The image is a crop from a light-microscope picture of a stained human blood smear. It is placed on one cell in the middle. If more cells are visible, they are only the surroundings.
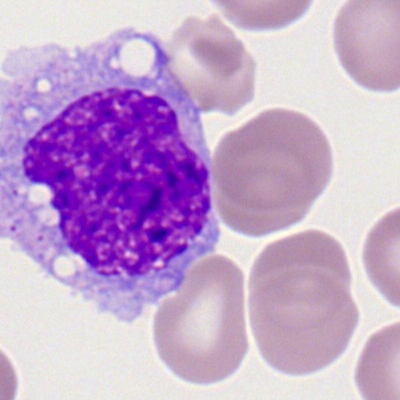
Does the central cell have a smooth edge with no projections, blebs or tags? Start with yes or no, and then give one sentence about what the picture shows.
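No. The cell border is irregular with a finely ruffled edge.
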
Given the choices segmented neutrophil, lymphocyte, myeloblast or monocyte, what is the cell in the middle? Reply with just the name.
monocyte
